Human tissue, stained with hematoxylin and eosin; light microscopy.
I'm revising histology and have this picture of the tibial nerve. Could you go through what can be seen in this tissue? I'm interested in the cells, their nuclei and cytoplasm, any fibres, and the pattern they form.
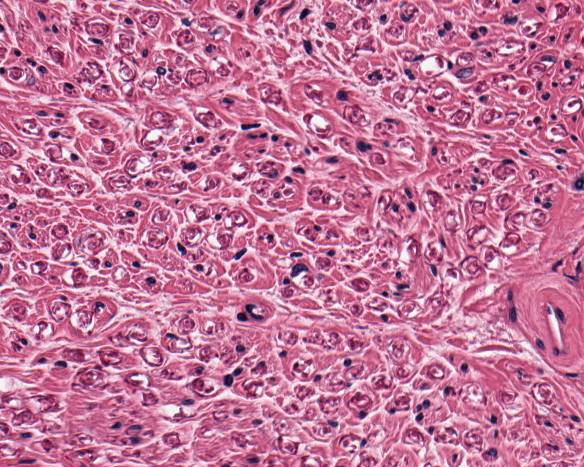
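Almost the whole field is muscle fibres cut across, packed tight as rounded to polygonal profiles. Most fibres have their single nucleus right in the middle of the profile, and many of those nuclei sit in a pale, clear halo. The fibre cytoplasm takes a deep pink.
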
